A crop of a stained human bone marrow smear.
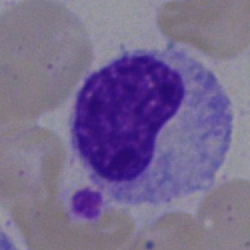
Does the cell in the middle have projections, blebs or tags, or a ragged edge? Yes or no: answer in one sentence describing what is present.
No, along its edge the cell is smooth rather than rough.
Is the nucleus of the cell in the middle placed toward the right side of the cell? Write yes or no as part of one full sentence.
No, its nucleus is placed toward the left side of the cell.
